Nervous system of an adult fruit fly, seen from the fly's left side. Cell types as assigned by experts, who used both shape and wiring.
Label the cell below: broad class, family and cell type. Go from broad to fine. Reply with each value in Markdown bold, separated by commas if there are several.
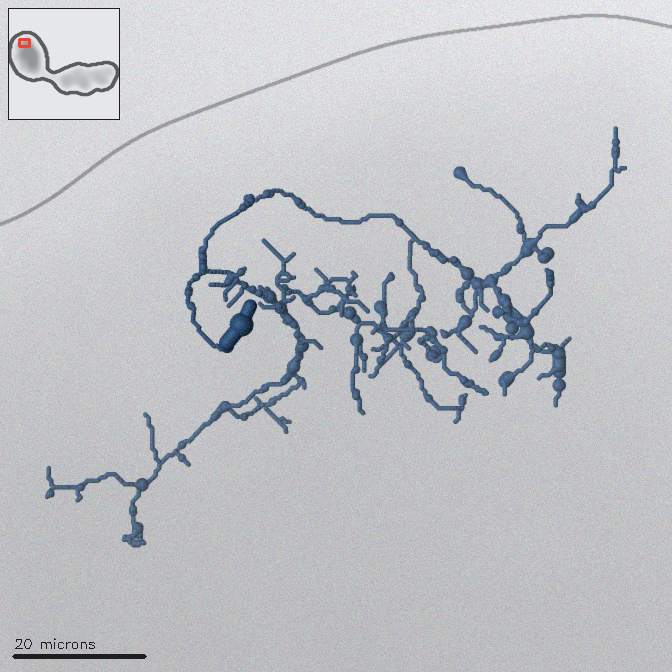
**central-brain intrinsic neuron**, **hemilineage VLPd&p1_dorsal**, **SIP015**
